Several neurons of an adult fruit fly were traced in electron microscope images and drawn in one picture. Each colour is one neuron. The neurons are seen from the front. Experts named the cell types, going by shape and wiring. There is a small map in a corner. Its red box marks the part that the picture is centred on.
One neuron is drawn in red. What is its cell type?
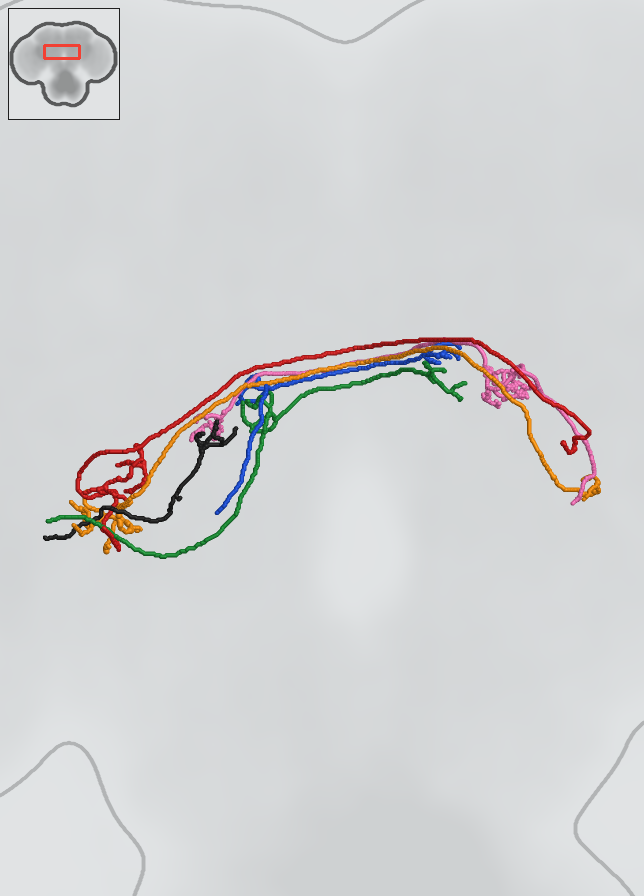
ORN_VA1d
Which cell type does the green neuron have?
ORN_DM6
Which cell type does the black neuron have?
ORN_DA2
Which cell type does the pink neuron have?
ORN_DC1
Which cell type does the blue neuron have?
ORN_DM3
